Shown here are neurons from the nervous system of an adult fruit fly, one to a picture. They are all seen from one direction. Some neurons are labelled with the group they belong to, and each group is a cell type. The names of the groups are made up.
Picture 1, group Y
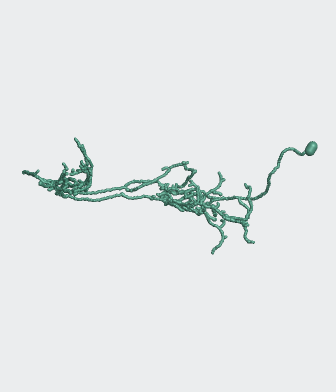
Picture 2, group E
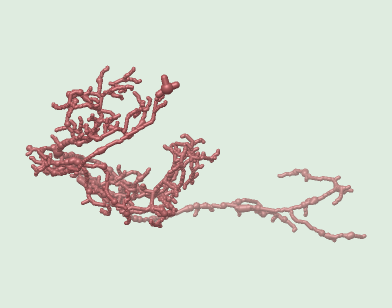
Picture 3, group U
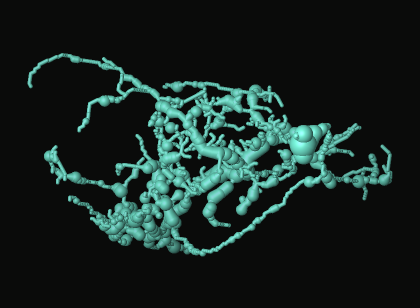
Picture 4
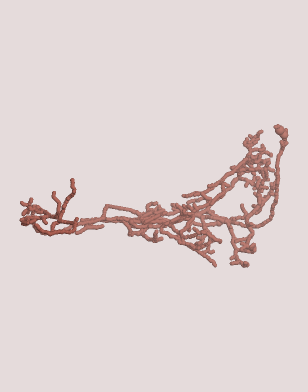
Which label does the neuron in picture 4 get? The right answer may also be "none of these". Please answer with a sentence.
It belongs to group E.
